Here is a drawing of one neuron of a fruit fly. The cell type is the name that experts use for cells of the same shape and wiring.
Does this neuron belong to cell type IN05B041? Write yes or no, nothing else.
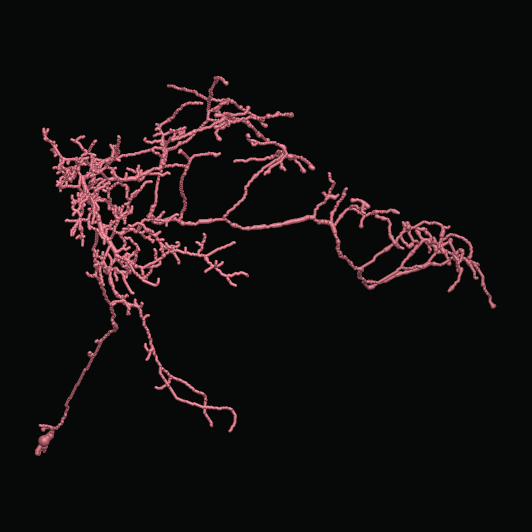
yes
